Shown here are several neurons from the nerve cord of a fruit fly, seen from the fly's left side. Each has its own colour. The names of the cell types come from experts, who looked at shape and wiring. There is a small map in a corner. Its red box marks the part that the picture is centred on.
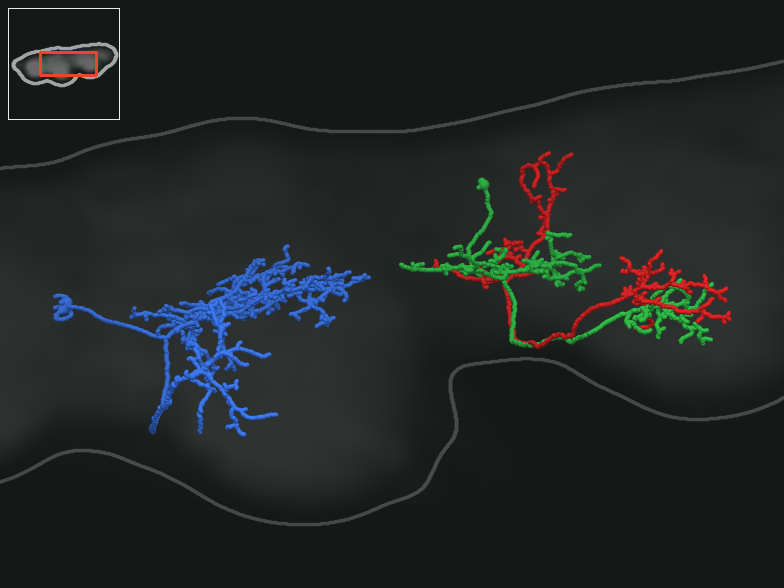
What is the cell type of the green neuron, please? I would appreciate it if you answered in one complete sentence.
It is the cell type IN01A079 to which this neuron belongs.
